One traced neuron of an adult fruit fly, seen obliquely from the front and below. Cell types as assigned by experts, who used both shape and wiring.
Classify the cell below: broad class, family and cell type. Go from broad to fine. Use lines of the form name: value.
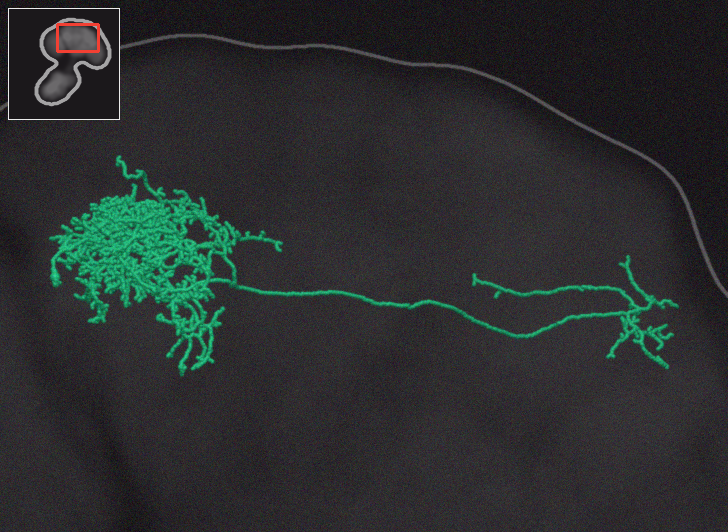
broad class: central-brain intrinsic neuron
family: hemilineage VLPl2_medial
cell type: AVLP157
